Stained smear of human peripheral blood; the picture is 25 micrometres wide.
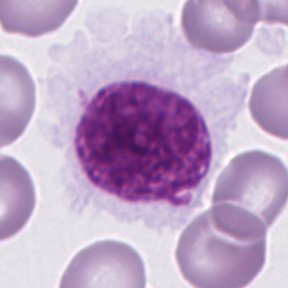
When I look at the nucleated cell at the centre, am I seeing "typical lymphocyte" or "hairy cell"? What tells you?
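This is a hairy cell, not a typical lymphocyte.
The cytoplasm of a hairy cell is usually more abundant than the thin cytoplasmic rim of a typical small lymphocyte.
Here the cytoplasm is very pale greyish-lavender and contains neither granules nor vacuoles. Red cells lie around it on all sides.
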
